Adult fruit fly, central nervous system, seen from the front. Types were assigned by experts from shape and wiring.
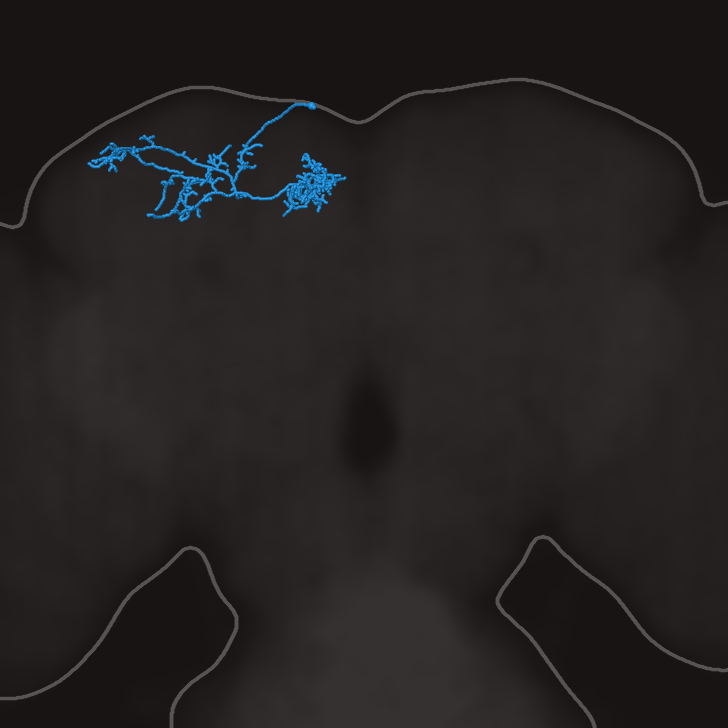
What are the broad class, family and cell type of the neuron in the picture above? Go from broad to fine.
central-brain intrinsic neuron; hemilineage CLp1; SMP495_c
